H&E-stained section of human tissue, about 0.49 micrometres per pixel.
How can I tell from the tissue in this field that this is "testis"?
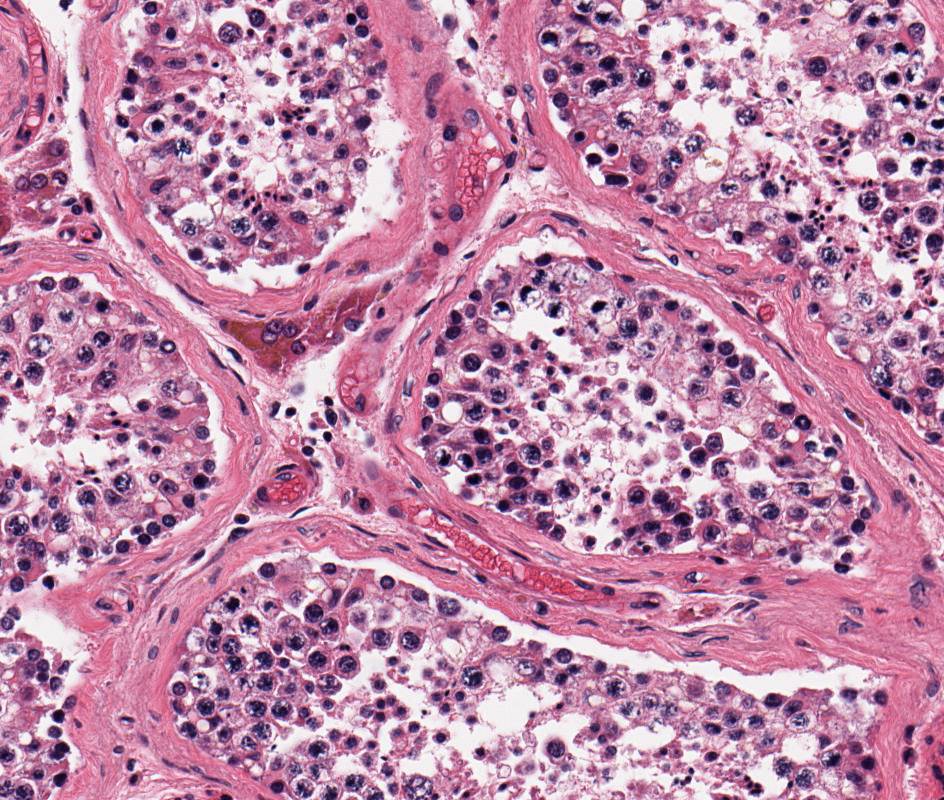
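This is testis; its tubules are packed with rounded cells, their round, dark purple nuclei often showing coarse, clumped chromatin.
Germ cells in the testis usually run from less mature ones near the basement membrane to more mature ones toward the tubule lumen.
What fits less well is that there's no single open central lumen, just small clear empty spaces scattered among the cells. No fat cells turn up anywhere in the field.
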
